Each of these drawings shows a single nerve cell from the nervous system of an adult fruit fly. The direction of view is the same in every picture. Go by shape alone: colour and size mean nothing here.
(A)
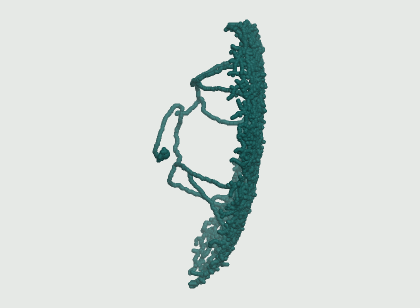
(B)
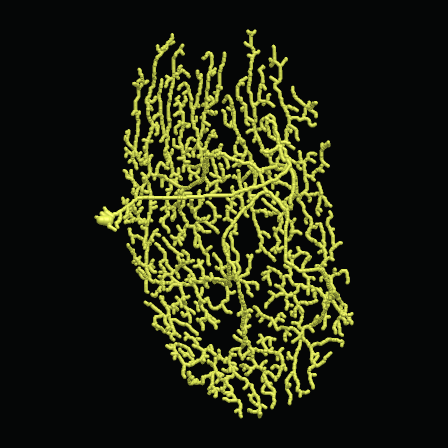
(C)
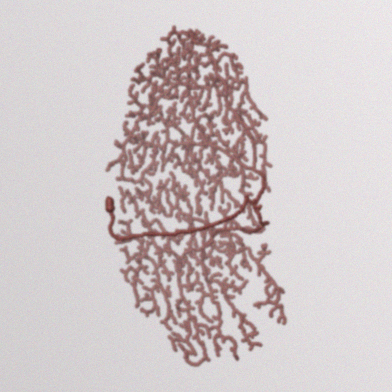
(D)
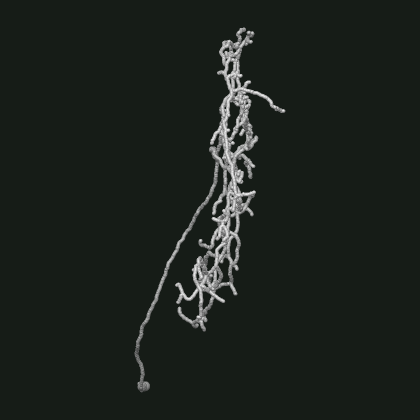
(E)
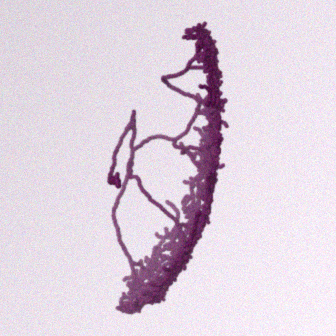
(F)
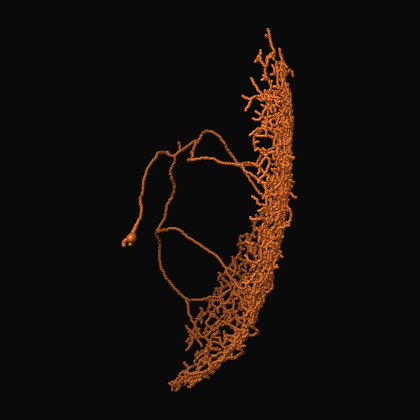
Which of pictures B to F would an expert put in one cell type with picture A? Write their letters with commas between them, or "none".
B, C, E, F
